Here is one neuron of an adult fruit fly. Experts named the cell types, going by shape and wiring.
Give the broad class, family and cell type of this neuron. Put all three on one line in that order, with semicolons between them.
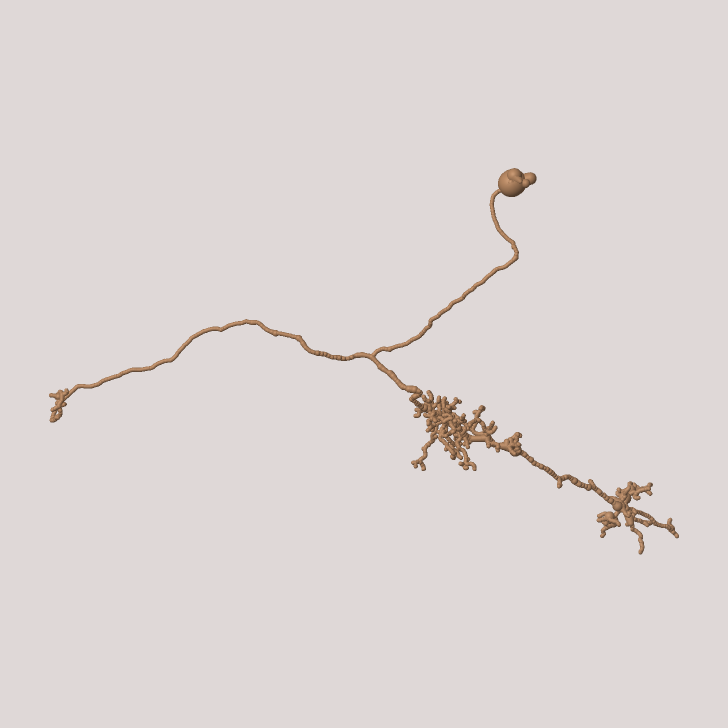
optic-lobe intrinsic neuron; T; T2a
